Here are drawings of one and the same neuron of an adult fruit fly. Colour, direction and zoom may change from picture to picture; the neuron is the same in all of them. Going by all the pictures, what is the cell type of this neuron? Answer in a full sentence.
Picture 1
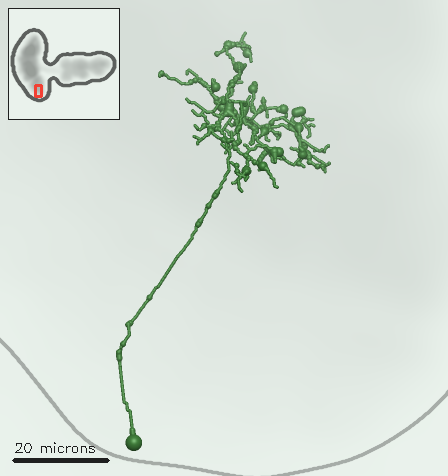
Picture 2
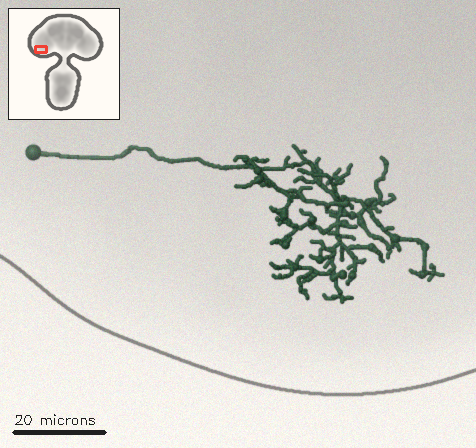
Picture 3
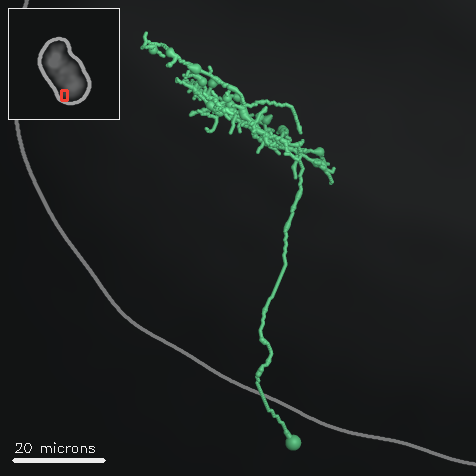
The cell type is Cm6.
